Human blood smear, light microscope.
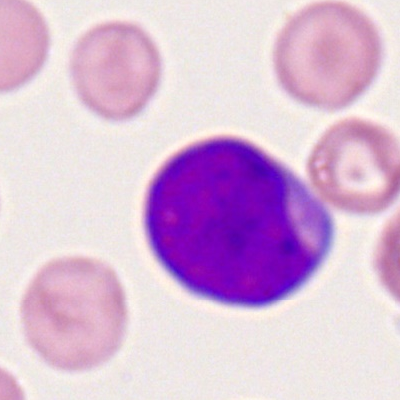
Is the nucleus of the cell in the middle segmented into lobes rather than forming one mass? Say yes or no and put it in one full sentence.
No, the nucleus of the cell is a single undivided, compact round, oval or kidney-shaped mass.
